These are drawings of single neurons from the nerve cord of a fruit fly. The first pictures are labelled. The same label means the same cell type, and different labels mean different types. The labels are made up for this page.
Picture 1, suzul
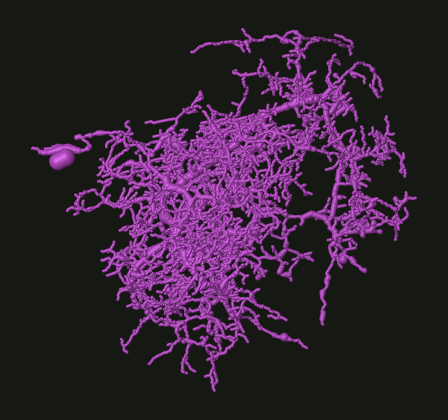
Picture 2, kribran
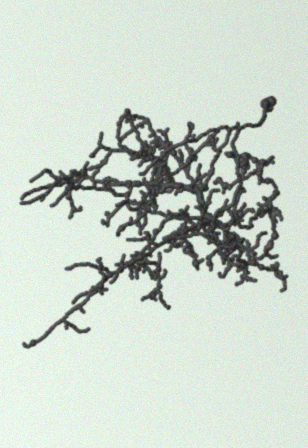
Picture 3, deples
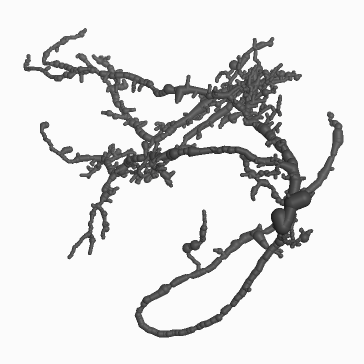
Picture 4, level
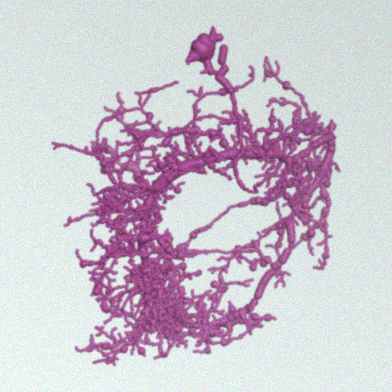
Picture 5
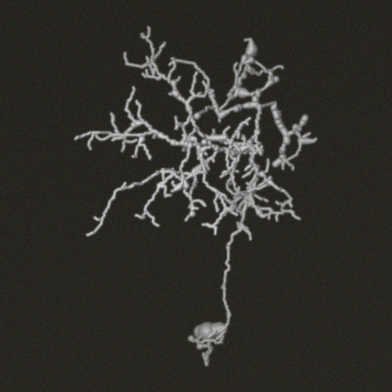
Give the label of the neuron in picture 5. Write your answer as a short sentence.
It belongs to kribran.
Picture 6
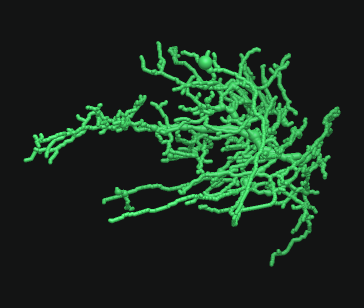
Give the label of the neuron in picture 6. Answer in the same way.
It belongs to kribran.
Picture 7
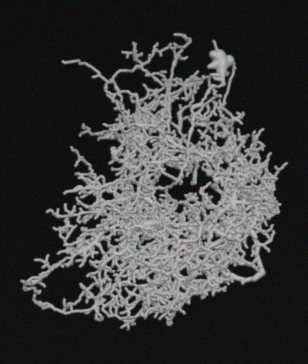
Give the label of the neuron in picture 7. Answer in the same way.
It belongs to suzul.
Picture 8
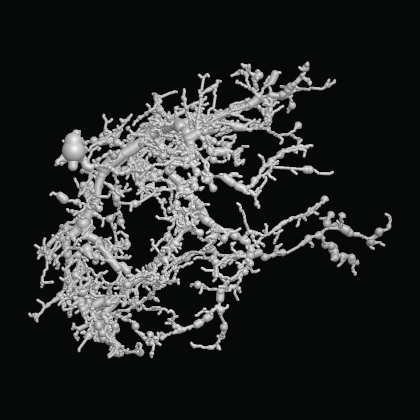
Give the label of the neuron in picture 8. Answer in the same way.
It belongs to level.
